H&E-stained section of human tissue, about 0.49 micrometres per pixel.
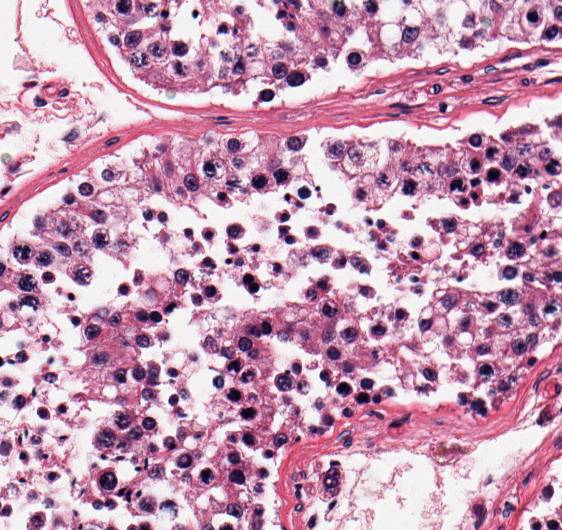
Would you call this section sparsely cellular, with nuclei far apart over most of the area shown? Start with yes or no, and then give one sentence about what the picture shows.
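No. The field shows parts of several rounded units crowded with cells, separated by thin pink fibrous bands, one of which runs across the upper part from left to upper right.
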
